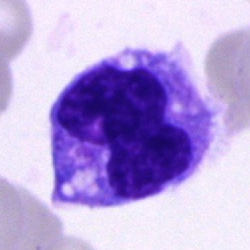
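Monocyte, central cell, stained bone marrow smear. The nucleus is deeply indented, giving a folded, lobed shape. The cytoplasm is pale blue-violet and holds several small clear vacuoles at the lower left. The outline is roughly rounded, with a slightly uneven edge.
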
